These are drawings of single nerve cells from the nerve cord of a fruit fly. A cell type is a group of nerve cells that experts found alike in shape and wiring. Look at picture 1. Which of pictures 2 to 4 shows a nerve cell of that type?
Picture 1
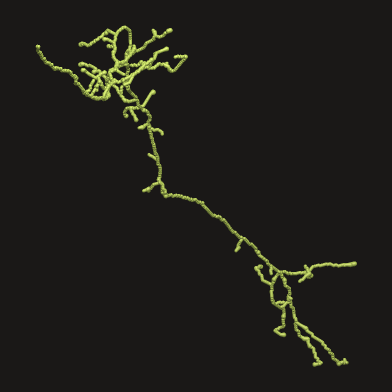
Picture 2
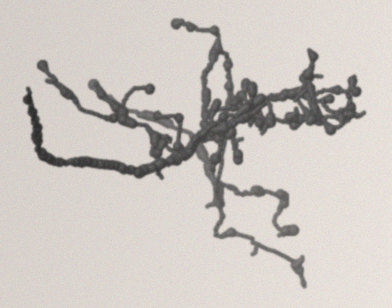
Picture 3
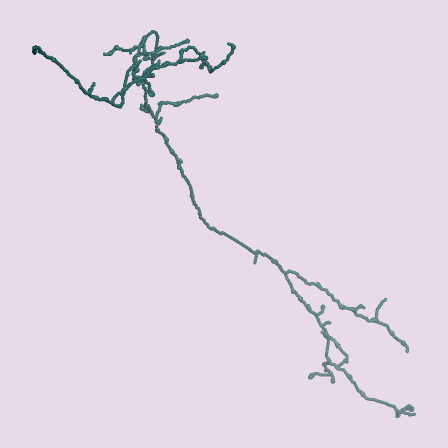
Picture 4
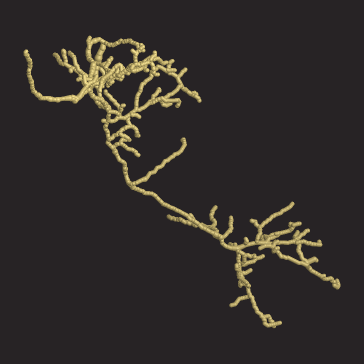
Picture 3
